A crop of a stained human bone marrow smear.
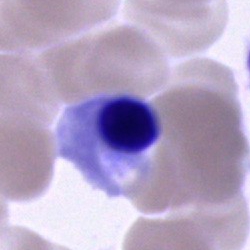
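Erythroblast in a stained human bone marrow smear, light microscope. The chromatin is uniformly dense and very dark, with no visible pattern, and no nucleoli are visible. The nucleus lies off-centre toward the upper right of the cell. No granules are seen in the cytoplasm.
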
